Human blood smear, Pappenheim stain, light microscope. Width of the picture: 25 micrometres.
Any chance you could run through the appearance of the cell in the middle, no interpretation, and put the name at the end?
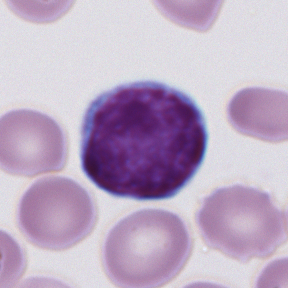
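Tracing the edge first, I find the outline smooth, with no projections anywhere. Inside, the chromatin looks dense and coarsely clumped. I search the nucleus for a nucleolus and can't see one. The cytoplasm, for its part, is pale blue. So this is a typical lymphocyte.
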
